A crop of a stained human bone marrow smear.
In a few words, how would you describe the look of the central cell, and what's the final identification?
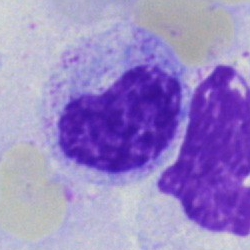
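Visible features: a roughly round cell outline, and a nucleus indented on its upper edge, giving it a kidney-like shape. The rim of cytoplasm is widest above the nucleus. Fine pink-purple granules are scattered through the cytoplasm. The cell is a metamyelocyte.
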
